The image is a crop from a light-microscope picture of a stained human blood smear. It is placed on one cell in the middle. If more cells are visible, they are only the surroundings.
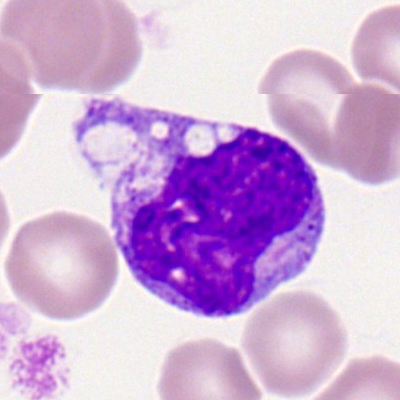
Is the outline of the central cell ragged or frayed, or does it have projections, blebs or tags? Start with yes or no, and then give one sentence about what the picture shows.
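Yes. The cell outline is irregular, with a ragged, frayed edge at the upper left.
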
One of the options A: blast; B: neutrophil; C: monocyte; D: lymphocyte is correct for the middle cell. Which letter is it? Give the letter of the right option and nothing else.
C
